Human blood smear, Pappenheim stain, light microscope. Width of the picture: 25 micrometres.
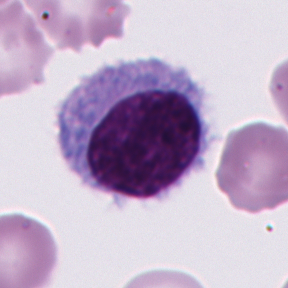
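Hairy cell, the nucleated cell at the centre of the field. Its outline is ragged rather than smooth. The nuclear chromatin is dense and dark purple, and the nuclear outline has no notch or indentation. No distinct granules are present in the cytoplasm.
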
